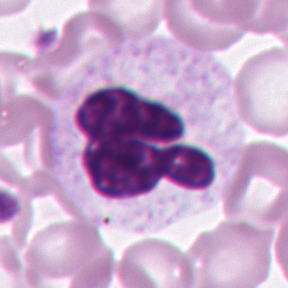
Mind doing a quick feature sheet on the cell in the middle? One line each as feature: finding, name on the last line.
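Nucleus: central, I'd say, with cytoplasm on all sides
Nucleoli: none that I can see
Granules: fine, violet, scattered throughout the cytoplasm
Outline: round and smooth, it seems
Name: segmented neutrophil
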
